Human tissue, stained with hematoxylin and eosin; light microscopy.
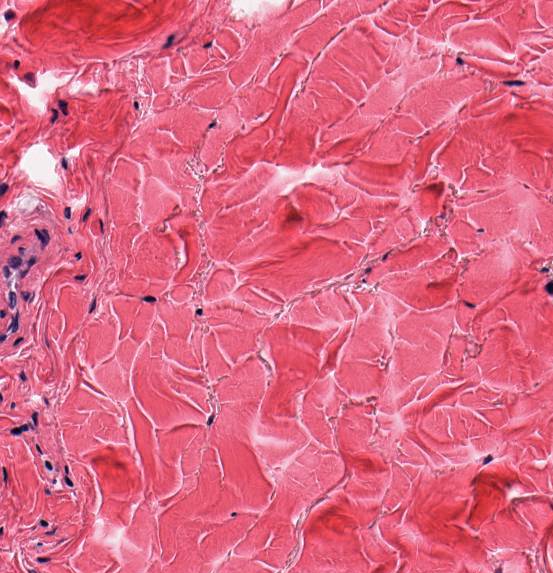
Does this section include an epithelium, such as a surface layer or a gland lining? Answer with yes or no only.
No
